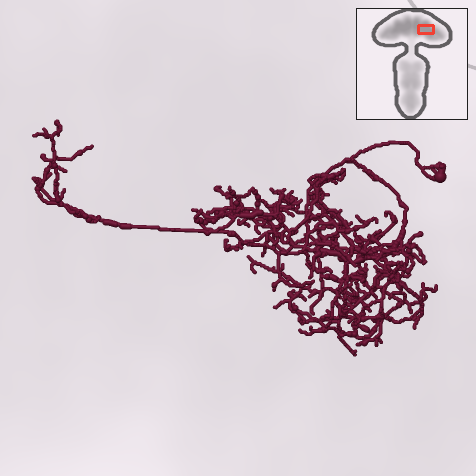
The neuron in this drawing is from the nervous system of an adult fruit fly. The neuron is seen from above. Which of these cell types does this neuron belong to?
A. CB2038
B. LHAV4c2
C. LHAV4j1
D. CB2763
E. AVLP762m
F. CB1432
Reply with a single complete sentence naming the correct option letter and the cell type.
Named in option C, LHAV4j1 is the cell type of the neuron.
